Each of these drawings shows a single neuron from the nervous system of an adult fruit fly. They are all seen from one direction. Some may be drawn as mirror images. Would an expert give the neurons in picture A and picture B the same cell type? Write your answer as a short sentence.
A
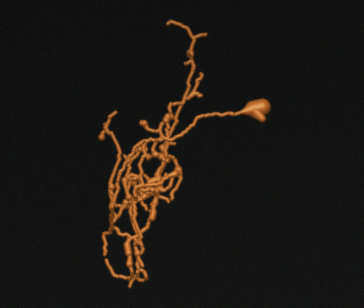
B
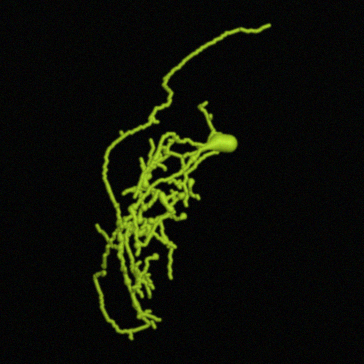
They are of the same cell type.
